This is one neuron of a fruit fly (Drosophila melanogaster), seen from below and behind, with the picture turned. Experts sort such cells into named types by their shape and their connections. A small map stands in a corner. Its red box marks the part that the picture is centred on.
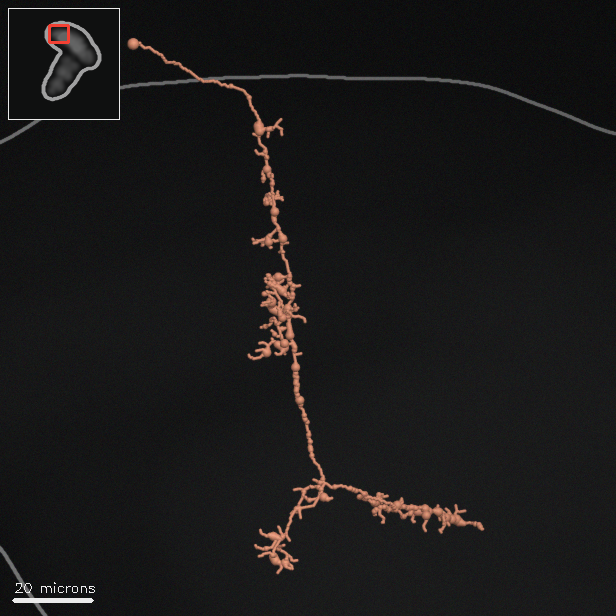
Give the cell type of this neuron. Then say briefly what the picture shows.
Its cell type is TmY5a. This is an optic-lobe intrinsic neuron. By the scale bar it is about 140 microns tall in this view. Dozens of branch ends can be seen.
